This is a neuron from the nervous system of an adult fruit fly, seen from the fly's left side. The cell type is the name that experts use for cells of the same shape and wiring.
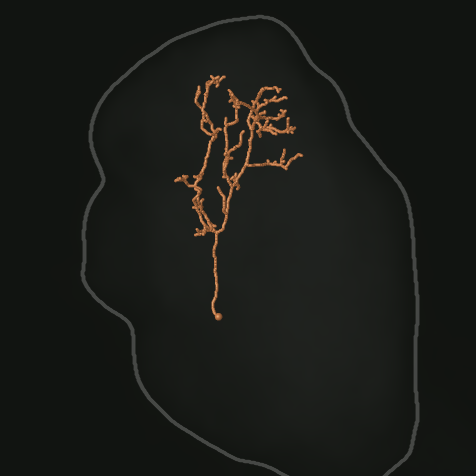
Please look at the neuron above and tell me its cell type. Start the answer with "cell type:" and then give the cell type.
cell type: LHAV1b3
